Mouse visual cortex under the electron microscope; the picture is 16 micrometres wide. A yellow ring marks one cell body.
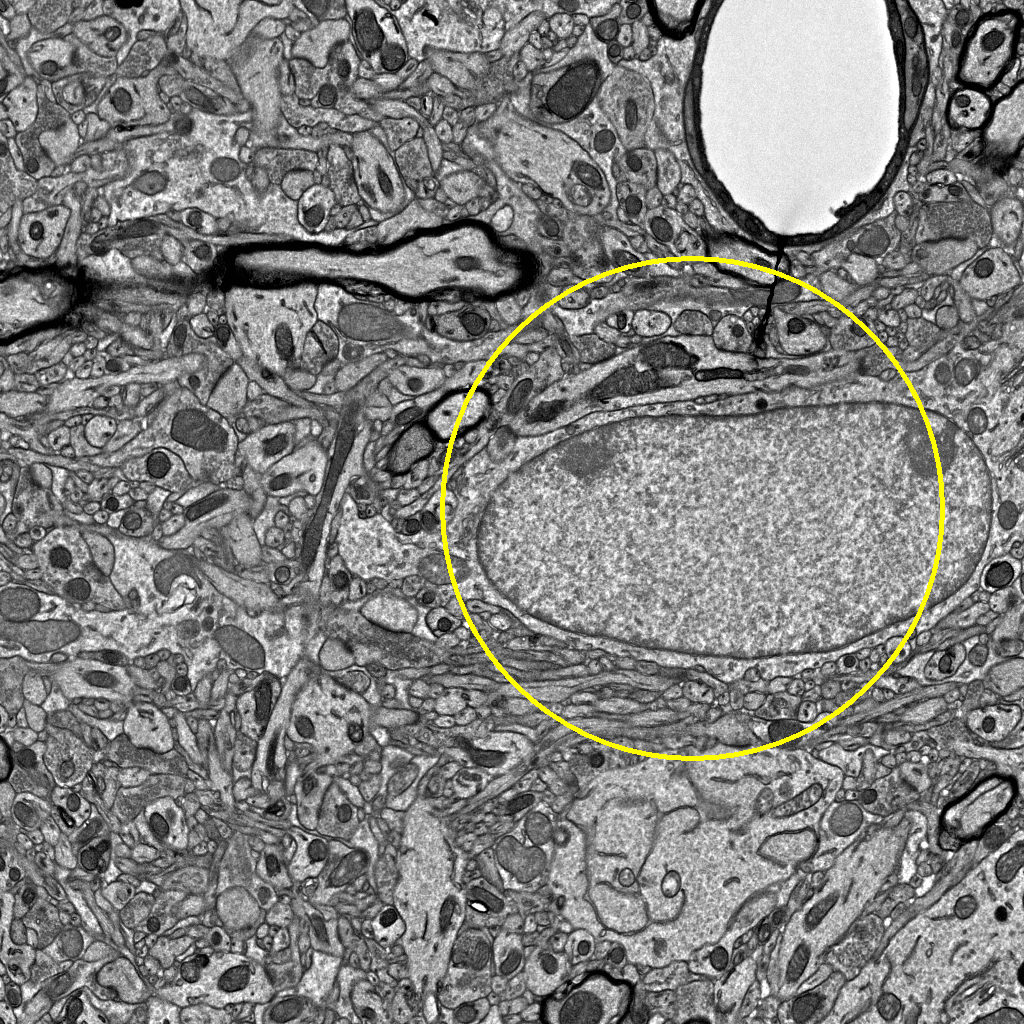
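Astrocyte at the centre of the ring: its nucleus is an elongated oval with the long axis horizontal, and its outline is smooth, lacking deep indentations. Chromatin is mostly fine, pale and evenly granular. One darker patch lies against the envelope in the upper left part of the nucleus.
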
